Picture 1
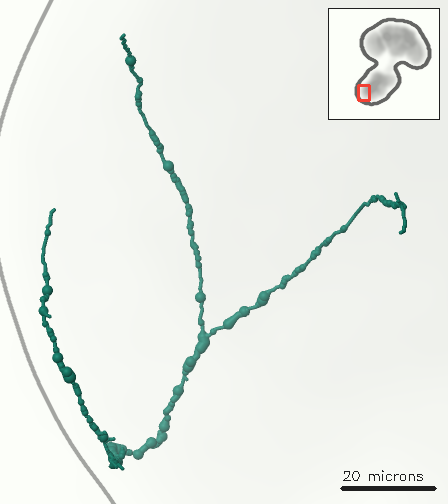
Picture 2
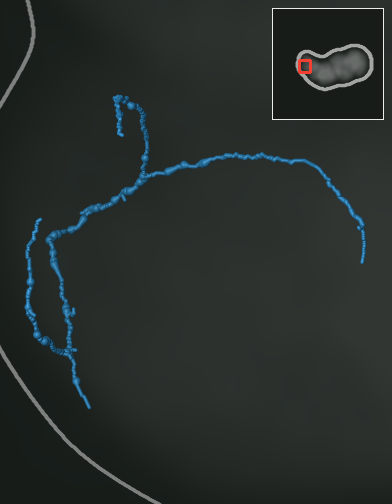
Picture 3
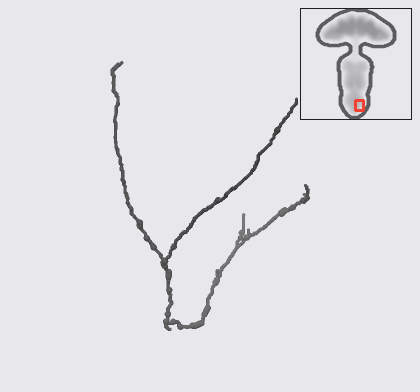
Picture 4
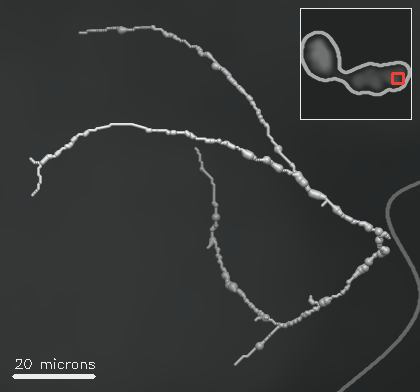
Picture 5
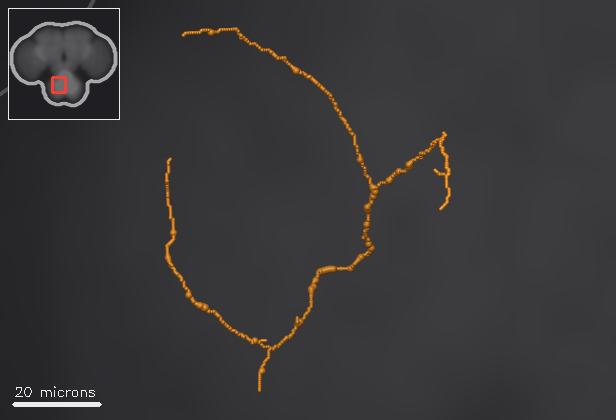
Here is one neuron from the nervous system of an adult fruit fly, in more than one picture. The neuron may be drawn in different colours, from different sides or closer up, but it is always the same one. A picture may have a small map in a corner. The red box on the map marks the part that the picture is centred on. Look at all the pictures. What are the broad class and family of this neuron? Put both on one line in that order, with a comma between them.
sensory neuron entering the nerve cord, class mechanosensory proprioceptive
